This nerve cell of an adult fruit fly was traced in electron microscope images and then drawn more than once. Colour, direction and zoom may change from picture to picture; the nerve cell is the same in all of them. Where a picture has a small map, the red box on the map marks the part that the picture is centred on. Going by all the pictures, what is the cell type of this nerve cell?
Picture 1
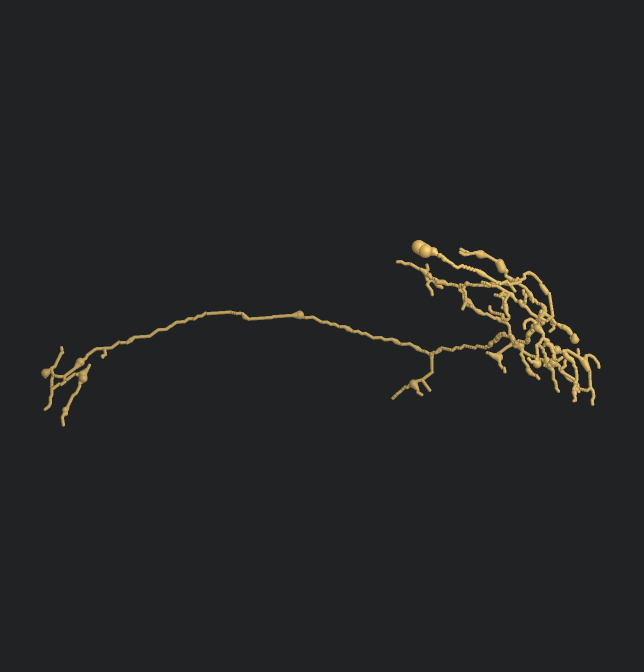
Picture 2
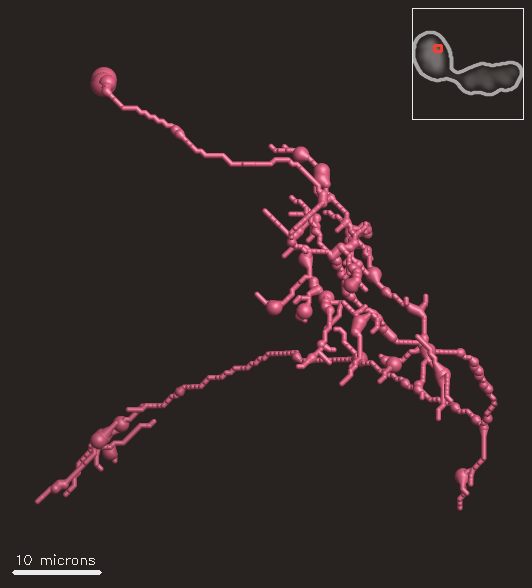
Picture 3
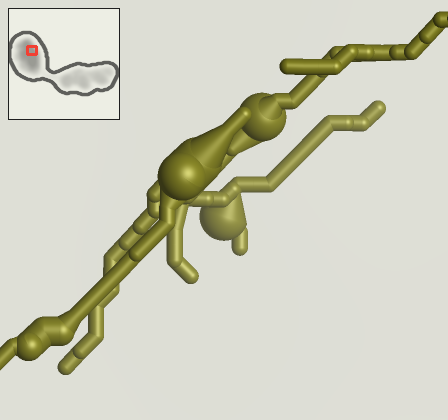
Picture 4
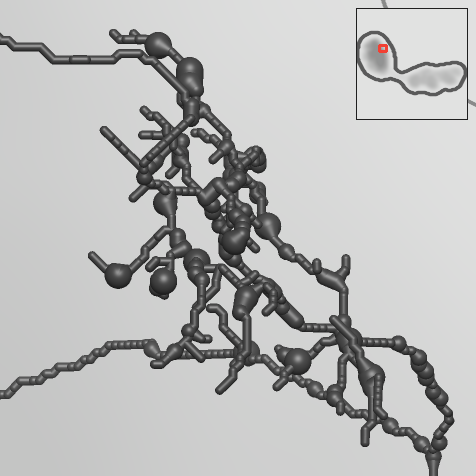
TmY10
